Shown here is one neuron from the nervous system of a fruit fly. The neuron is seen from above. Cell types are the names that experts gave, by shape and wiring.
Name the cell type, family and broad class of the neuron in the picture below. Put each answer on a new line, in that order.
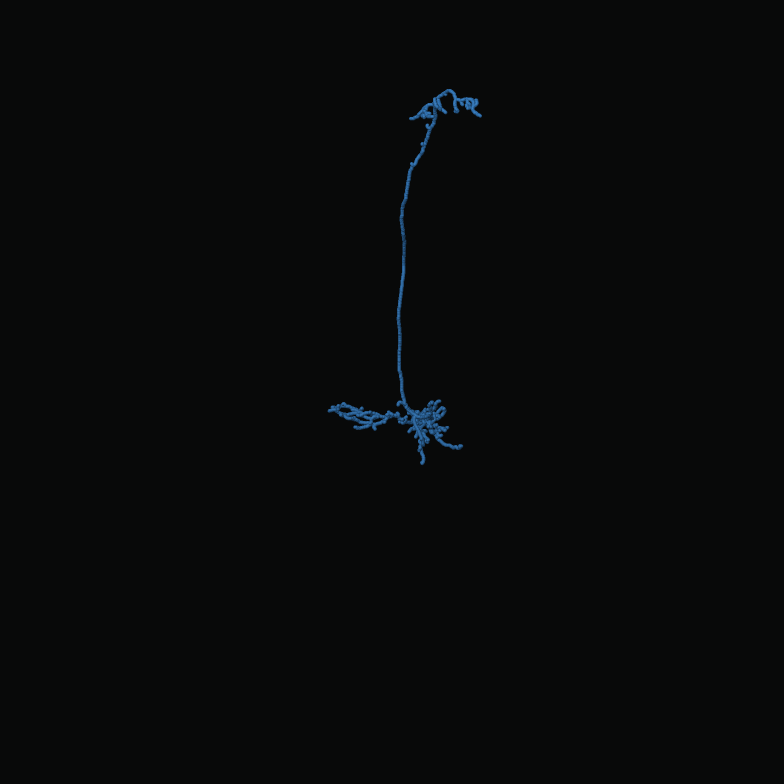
AN01B014
hemilineage 01B
ascending neuron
